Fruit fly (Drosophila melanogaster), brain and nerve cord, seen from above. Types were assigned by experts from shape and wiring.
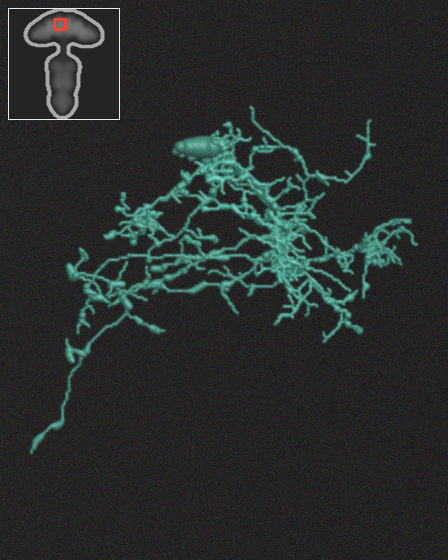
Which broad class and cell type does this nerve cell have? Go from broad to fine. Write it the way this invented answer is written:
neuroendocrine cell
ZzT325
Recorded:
central-brain intrinsic neuron
GNG198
